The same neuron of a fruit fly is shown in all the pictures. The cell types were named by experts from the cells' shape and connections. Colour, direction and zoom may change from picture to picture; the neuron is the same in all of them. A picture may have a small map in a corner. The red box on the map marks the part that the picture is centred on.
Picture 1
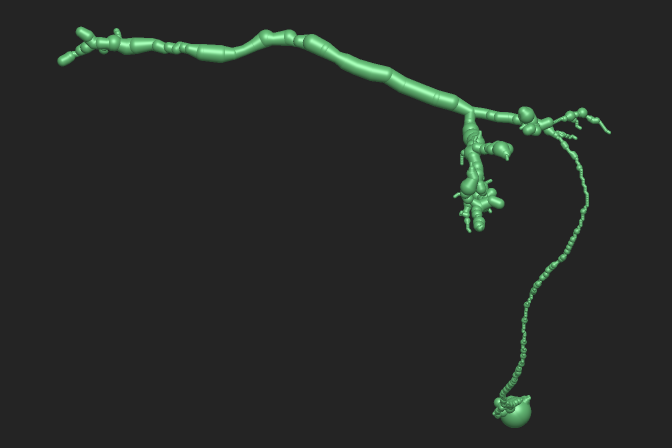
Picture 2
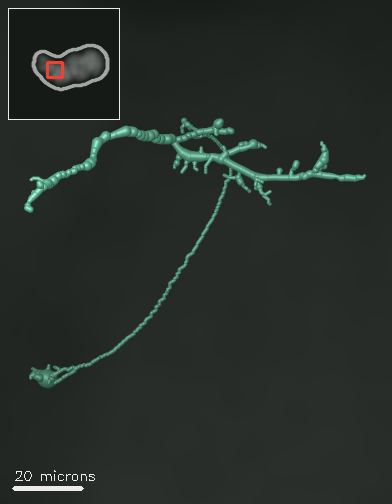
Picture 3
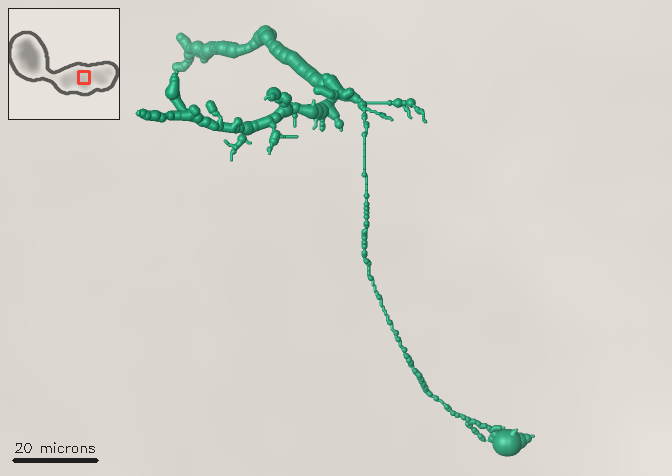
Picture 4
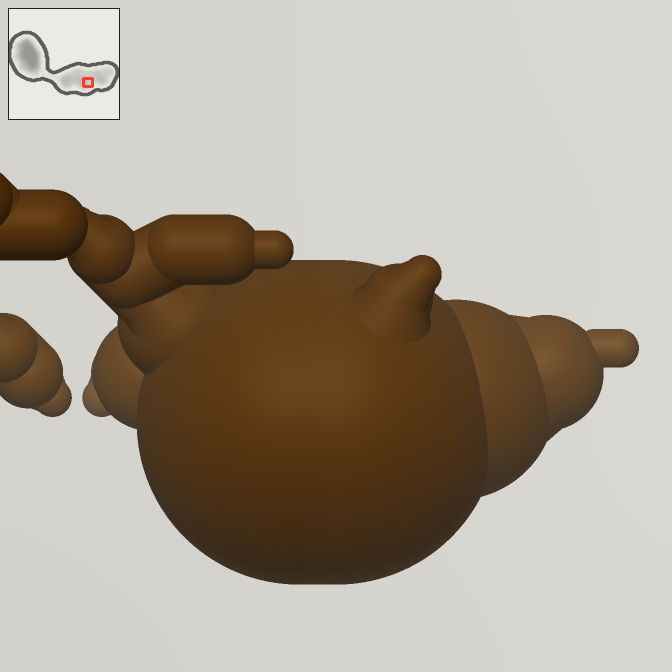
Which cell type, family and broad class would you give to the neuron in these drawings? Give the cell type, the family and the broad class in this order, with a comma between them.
IN06A022, hemilineage 06A, nerve-cord intrinsic neuron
